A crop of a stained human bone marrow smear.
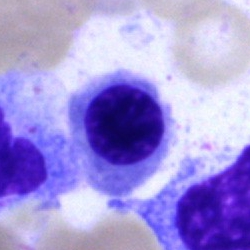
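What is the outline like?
Smooth and round.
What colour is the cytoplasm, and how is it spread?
Pale greyish blue; the rim is wider below the nucleus than above it.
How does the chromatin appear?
Dark purple and dense.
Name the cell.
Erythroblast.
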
